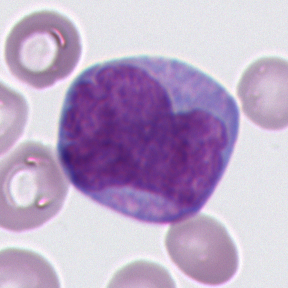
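Atypical promyelocyte, the central cell in a stained smear of human peripheral blood. Its outline looks smooth, and I find no surface projections. The nucleus fills most of the cell, with a deep notch cut into its upper right side. Looking through the cytoplasm, I see no clear vacuoles.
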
